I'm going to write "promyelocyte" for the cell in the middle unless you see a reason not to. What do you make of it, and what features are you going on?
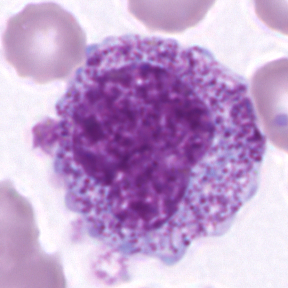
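Look first at the granules: numerous dark purple ones crowd the cytoplasm and even speckle the surface of the nucleus. Then look between them, where the cytoplasm is pale bluish-grey.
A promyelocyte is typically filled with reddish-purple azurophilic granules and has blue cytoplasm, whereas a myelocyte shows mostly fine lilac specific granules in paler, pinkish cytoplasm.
So yes, promyelocyte fits, and myelocyte does not. The rest you can simply note: the chromatin is dark purple and clumped, with paler gaps between the clumps. The outline is irregular, with a bumpy, scalloped edge, and a small rounded bulge of cytoplasm sticks out on the left.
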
